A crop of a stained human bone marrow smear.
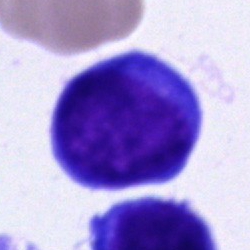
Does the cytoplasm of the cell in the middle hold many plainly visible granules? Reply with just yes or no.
No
